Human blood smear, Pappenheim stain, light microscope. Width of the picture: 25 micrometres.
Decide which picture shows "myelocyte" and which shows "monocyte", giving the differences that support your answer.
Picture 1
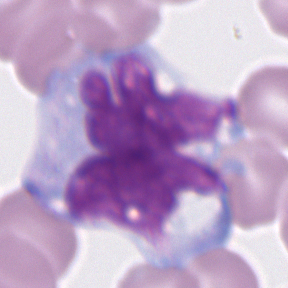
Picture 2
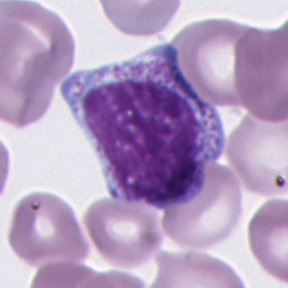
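Picture 1 is the monocyte; picture 2 is the myelocyte. In the monocyte the cytoplasm is pale greyish blue and forms a wide rim, broadest on the left, while the myelocyte's cytoplasm is pale blue, turning deeper blue at the cell margin, with its rim widest along the upper side of the nucleus. Fine purple granules are scattered through the myelocyte's cytoplasm. The monocyte's chromatin stains a fairly even purple without coarse dark clumps; the myelocyte's is finely mottled rather than coarsely clumped. The monocyte's outline is irregular rather than round, and the myelocyte measures about 14 micrometres across.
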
